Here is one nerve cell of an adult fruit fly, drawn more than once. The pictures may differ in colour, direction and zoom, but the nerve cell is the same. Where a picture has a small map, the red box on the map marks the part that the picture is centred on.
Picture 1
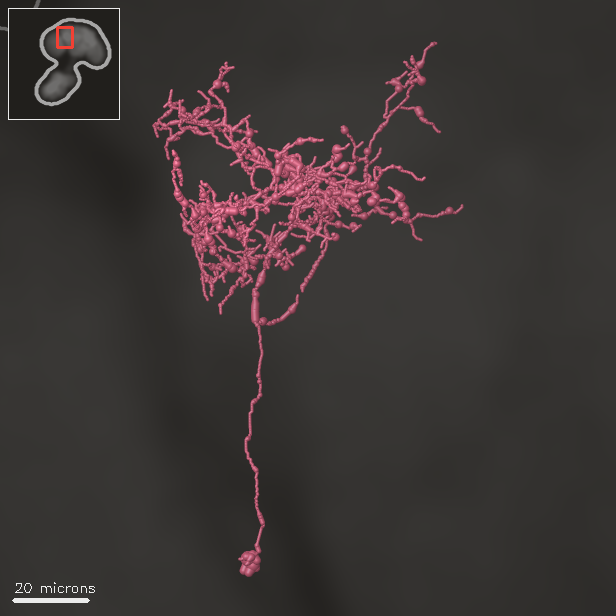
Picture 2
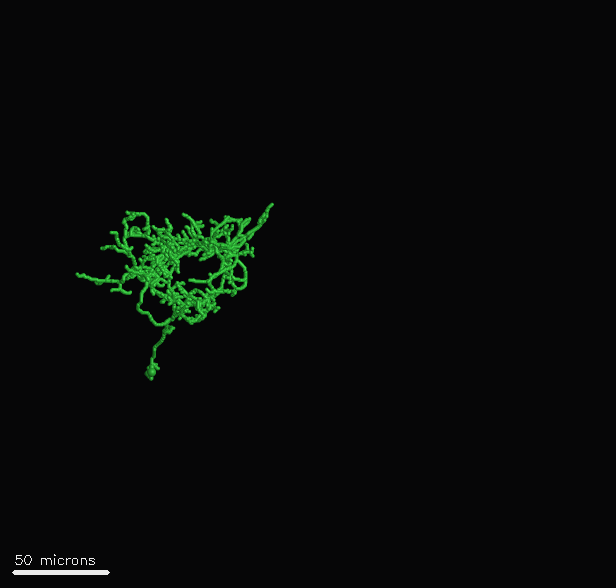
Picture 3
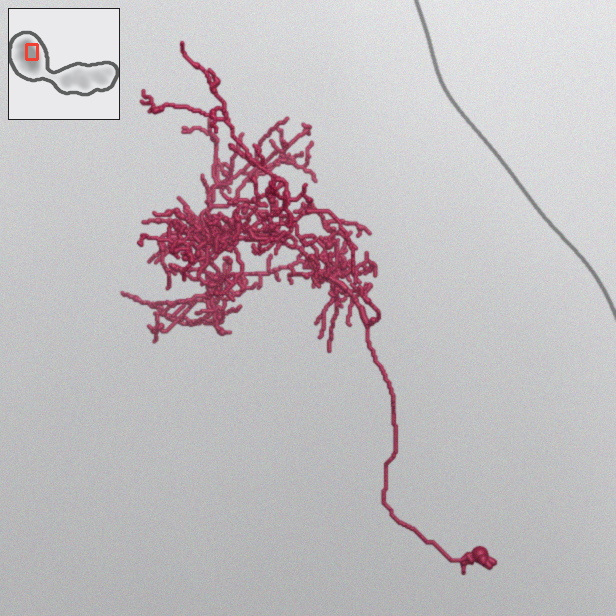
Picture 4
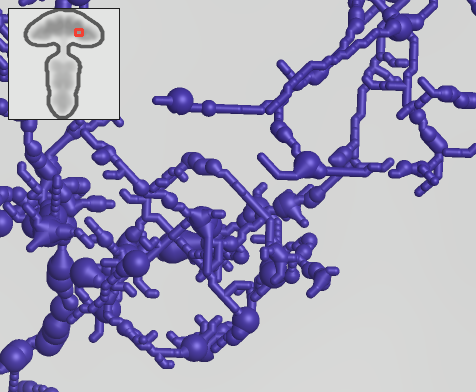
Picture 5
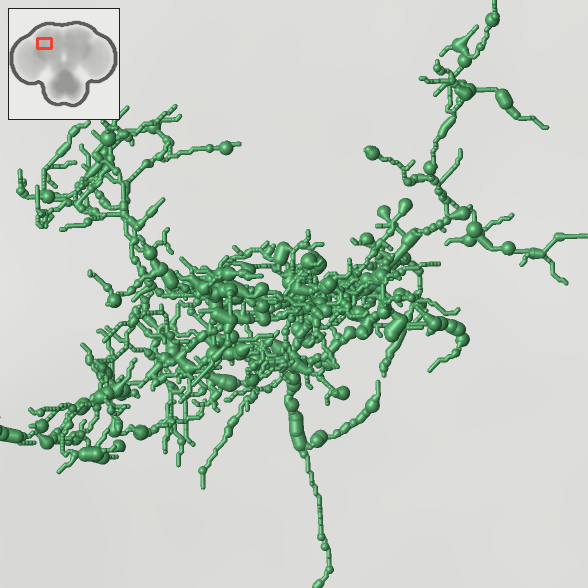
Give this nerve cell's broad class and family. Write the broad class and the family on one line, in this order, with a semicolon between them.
central-brain intrinsic neuron; LHPV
